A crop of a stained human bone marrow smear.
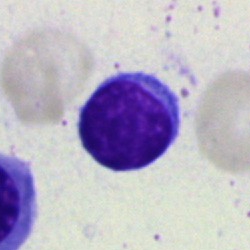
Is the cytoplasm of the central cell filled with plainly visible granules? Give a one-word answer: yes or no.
No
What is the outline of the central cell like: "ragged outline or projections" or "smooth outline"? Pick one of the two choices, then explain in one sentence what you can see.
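Smooth outline. The cell outline is roughly round with a smooth edge.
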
